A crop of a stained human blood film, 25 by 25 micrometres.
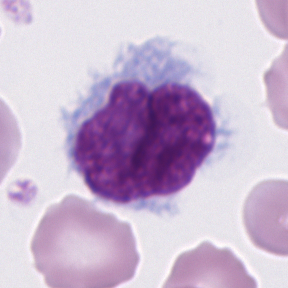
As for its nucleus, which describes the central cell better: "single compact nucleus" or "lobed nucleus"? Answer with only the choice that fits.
Lobed nucleus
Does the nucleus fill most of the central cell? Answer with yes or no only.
Yes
